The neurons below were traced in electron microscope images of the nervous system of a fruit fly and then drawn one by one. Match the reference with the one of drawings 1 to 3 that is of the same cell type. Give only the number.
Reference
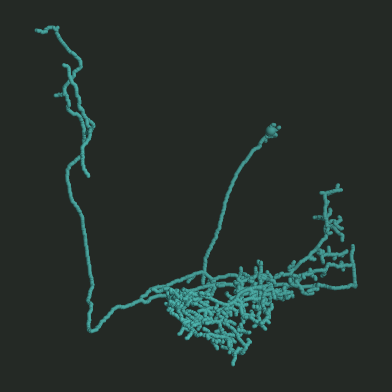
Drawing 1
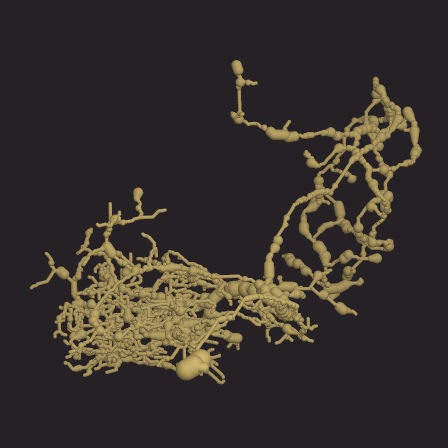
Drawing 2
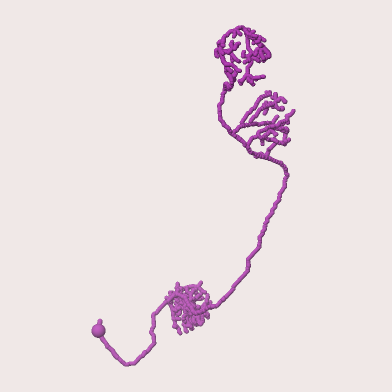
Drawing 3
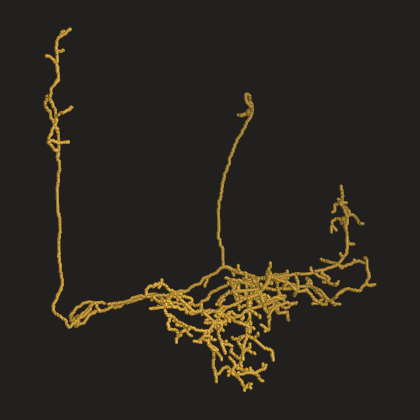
3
